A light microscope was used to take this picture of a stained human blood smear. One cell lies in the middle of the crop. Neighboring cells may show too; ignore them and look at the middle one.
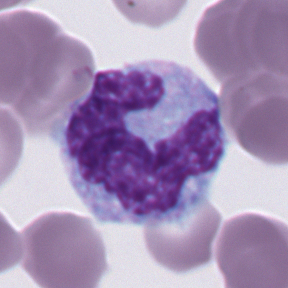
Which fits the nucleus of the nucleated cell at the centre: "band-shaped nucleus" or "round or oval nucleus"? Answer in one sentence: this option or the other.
Within this cell, the nucleus runs as one curved band without separate lobes.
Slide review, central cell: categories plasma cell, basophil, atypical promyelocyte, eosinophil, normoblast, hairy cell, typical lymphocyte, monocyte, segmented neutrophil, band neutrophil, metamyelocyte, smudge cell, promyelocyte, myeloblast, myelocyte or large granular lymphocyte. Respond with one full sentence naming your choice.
At the crop's centre, the cell is a monocyte.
